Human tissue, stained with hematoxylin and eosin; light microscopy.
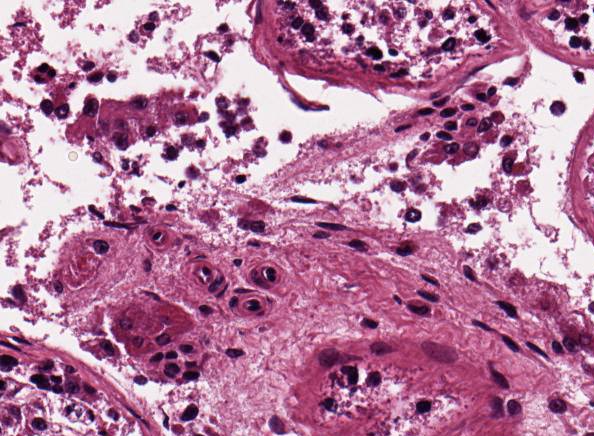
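Testis. Rounded tubule cross-sections lie at the top, lower left, lower centre and right edge, tissue between them. Pink fibrillary stroma with elongated spindle-shaped nuclei fills the centre; at the left it holds clusters of large polygonal cells with abundant pink cytoplasm and round nuclei.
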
